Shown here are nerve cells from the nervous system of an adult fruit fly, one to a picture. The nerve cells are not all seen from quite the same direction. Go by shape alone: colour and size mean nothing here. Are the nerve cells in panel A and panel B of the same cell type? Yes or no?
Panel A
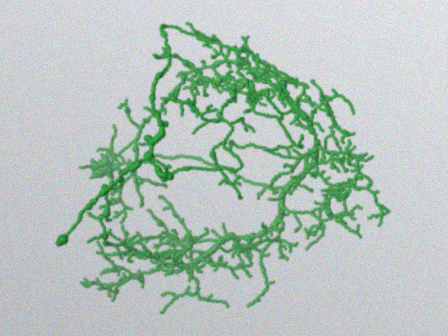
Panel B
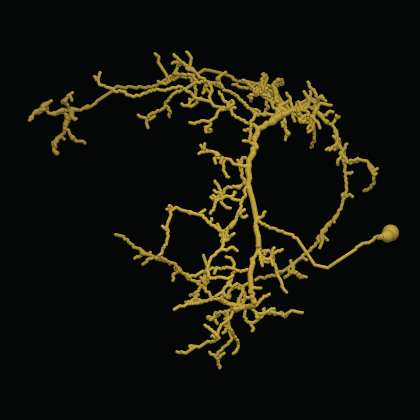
yes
